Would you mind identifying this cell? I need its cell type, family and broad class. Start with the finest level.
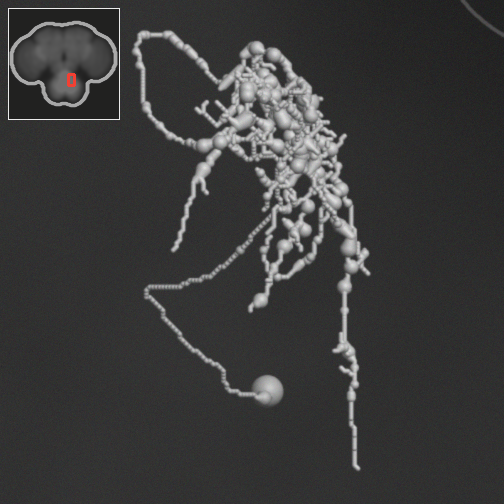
IN03B079; hemilineage 03B; nerve-cord intrinsic neuron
